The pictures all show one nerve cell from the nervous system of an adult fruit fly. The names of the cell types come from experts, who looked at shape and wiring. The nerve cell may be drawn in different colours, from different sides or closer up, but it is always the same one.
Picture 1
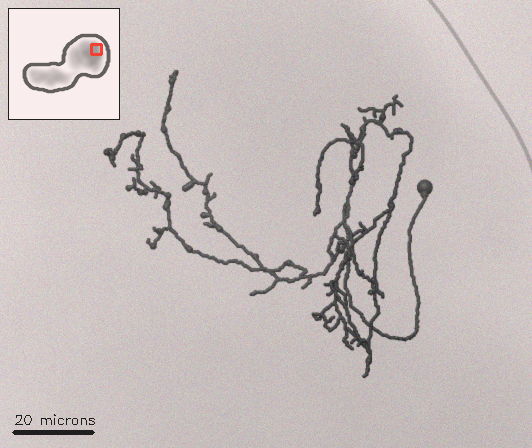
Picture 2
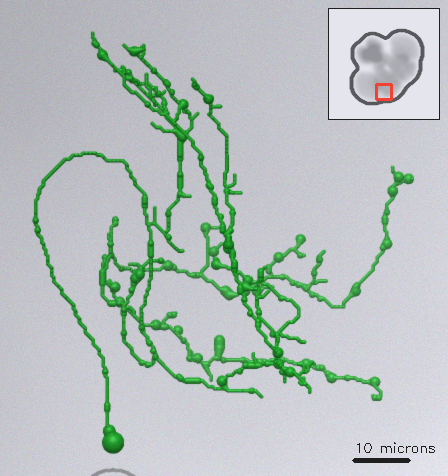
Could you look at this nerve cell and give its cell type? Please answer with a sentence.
The cell type is CB3016.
